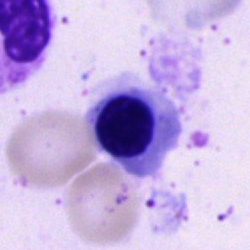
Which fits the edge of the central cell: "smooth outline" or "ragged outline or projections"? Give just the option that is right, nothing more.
Ragged outline or projections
